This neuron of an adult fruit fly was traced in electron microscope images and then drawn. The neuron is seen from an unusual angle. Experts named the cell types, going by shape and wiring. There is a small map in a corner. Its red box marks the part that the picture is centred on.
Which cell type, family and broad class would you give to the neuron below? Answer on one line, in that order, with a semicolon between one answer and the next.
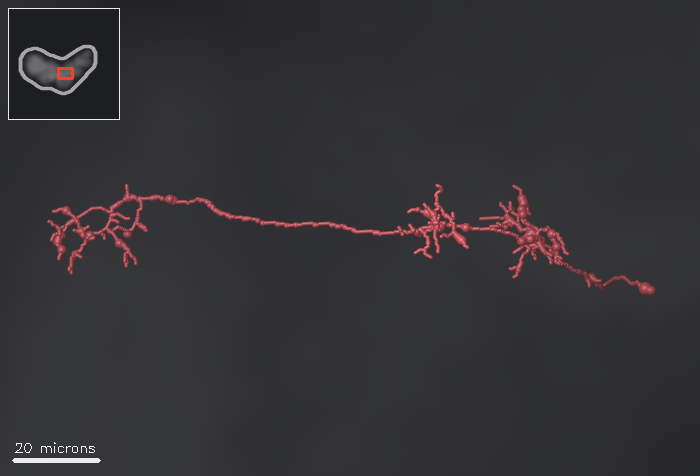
TmY17; TmY; optic-lobe intrinsic neuron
